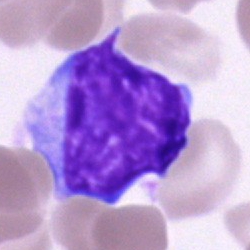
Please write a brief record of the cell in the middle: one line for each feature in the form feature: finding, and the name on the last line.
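Outline: irregular, angular, not smoothly round
Projection: one, pointed, from the top edge
Nucleus: single unlobed mass, filling most of the cell
Vacuoles: none clear that I can see
Name: blast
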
